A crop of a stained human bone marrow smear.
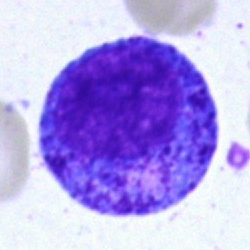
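Promyelocyte, the central cell of a stained bone marrow smear. Notice first how finely textured the nuclear chromatin is, not coarsely clumped. The blue cytoplasm makes a wider band below the nucleus than above it, and just below the nucleus you can find a paler zone. Look, too, at the numerous coarse dark purple granules scattered through the cytoplasm.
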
